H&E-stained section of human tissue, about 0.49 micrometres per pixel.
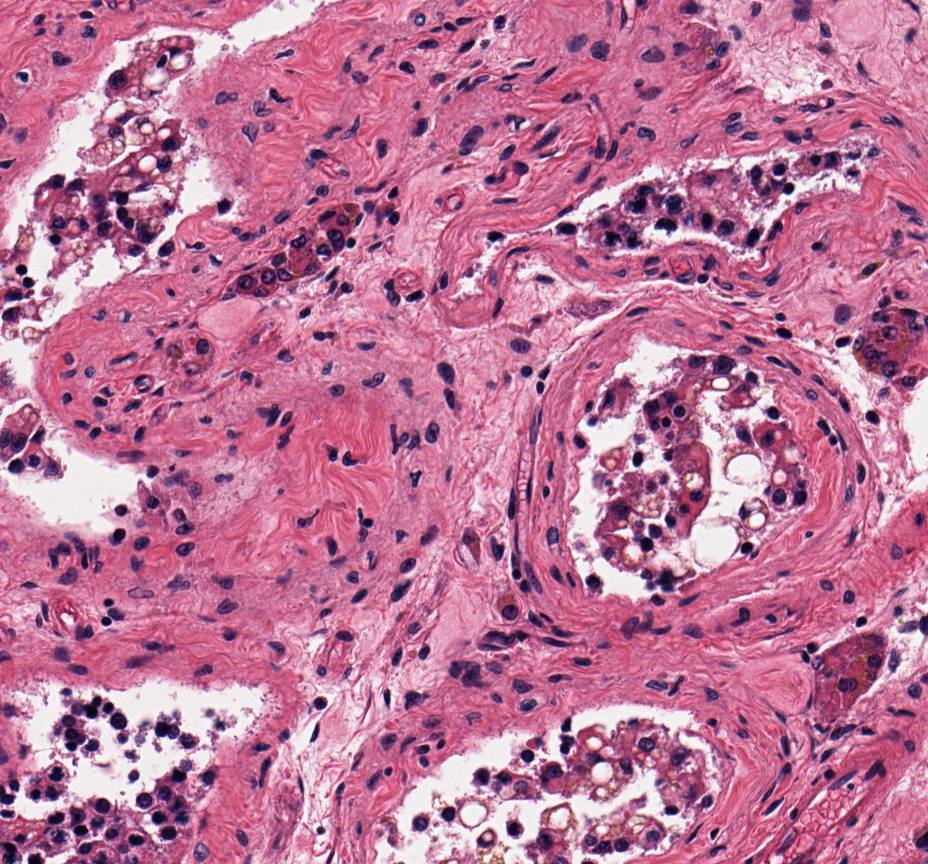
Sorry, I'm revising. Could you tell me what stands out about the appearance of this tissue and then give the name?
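Right of centre, a round space is ringed by concentric layers of spindle cells and collagen. The spaces contain loose clusters of rounded cells with abundant granular cytoplasm, round dark nuclei and, in many, clear round cytoplasmic vacuoles. Stroma: wavy eosinophilic collagen bundles, scattered elongated nuclei. Tissue: testis.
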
